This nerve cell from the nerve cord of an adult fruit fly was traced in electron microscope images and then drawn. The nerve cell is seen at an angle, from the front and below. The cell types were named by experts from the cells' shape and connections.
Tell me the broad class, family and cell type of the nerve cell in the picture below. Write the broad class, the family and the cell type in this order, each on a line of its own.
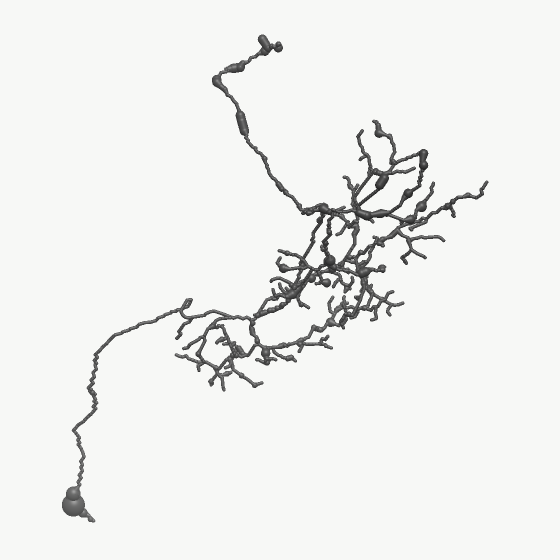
nerve-cord intrinsic neuron
hemilineage 01B
IN01B068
